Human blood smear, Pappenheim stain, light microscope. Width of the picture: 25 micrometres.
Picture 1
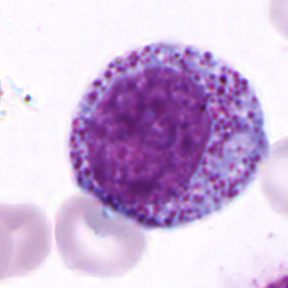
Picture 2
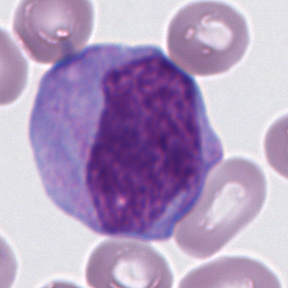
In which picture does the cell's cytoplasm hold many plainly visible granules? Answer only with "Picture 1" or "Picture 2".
Picture 1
